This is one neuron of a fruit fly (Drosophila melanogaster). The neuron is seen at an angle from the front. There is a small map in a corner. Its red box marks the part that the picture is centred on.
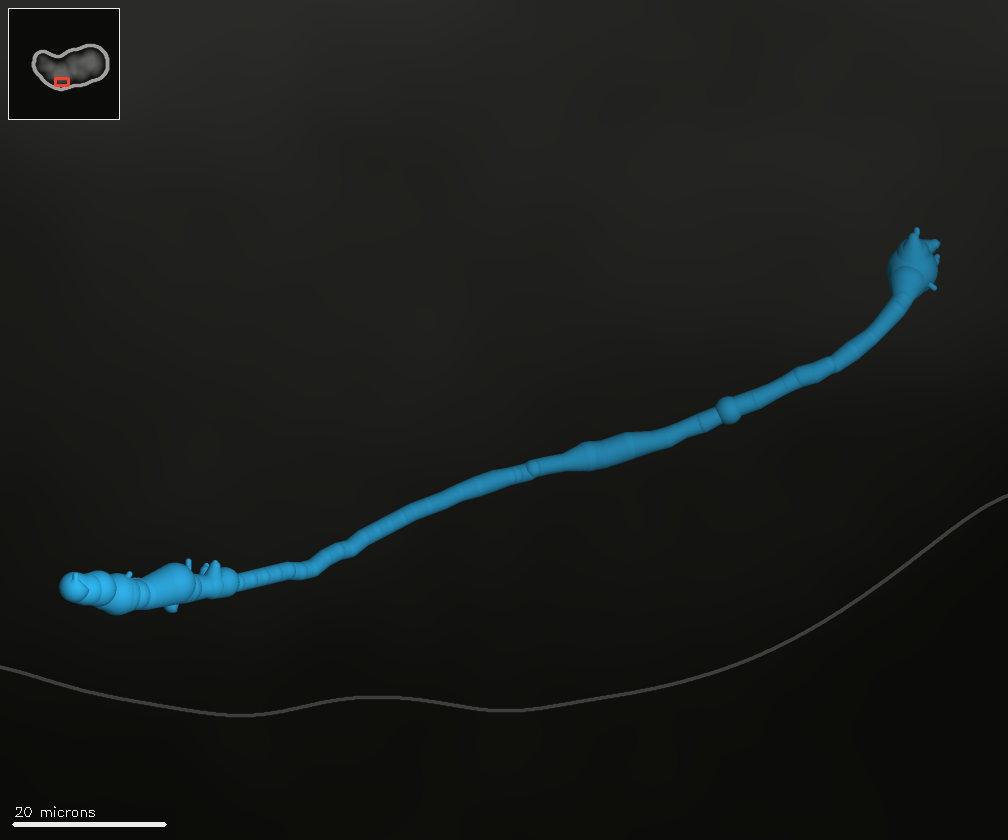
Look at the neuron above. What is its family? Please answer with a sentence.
The family is L.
